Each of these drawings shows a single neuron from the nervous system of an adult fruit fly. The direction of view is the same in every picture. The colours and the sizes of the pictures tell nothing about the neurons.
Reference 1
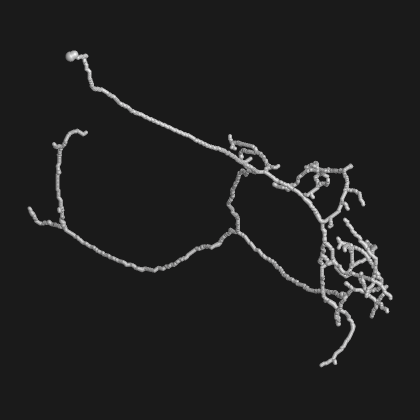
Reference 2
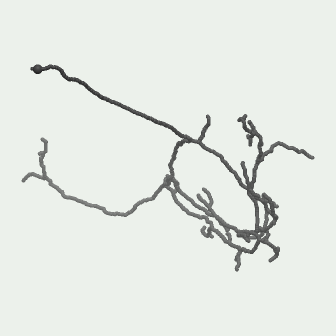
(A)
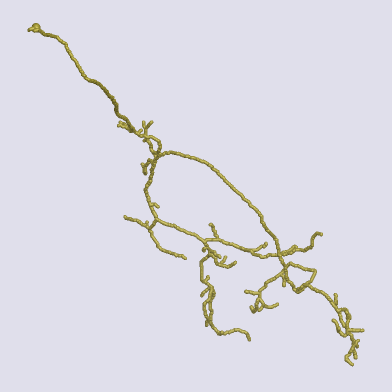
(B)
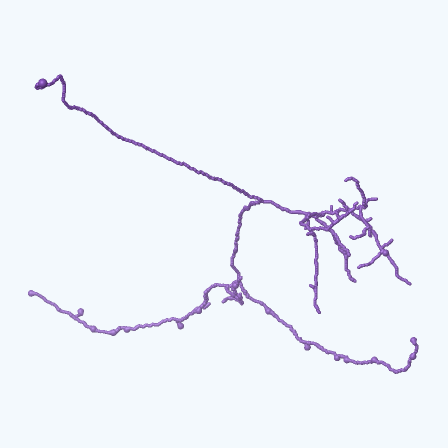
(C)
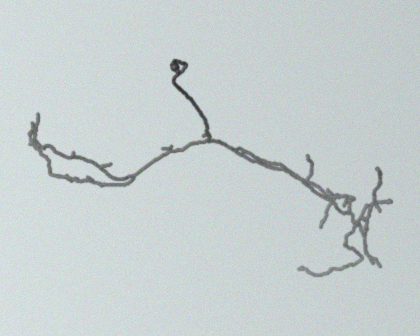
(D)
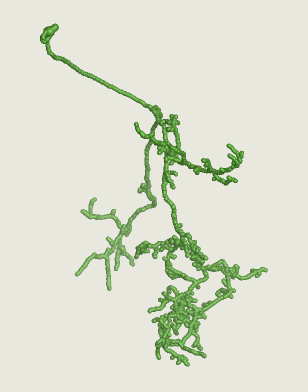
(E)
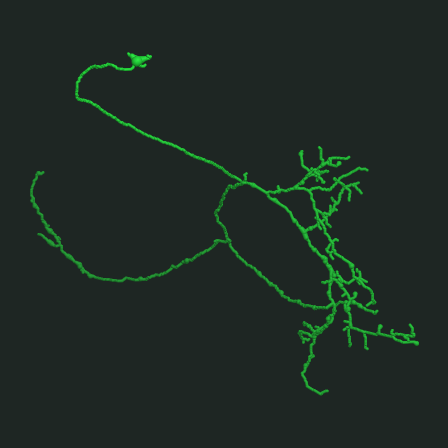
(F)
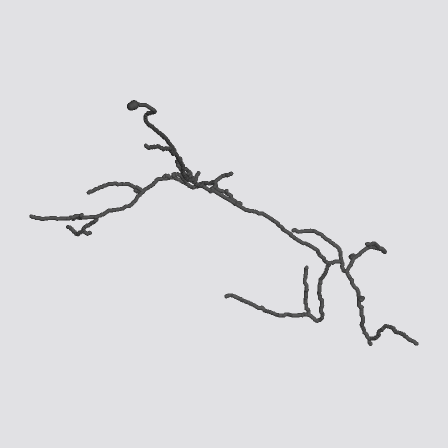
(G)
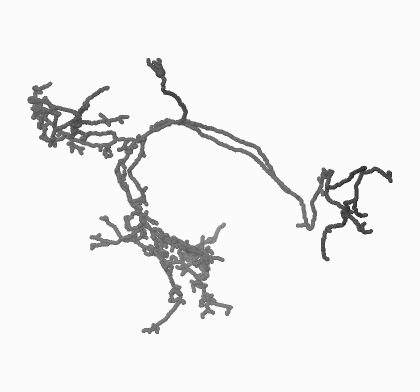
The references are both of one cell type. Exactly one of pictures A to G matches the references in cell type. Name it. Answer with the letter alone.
E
